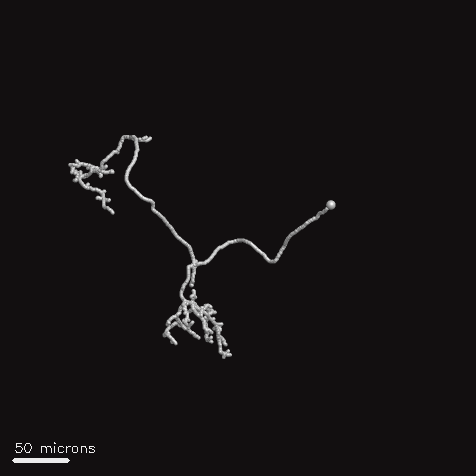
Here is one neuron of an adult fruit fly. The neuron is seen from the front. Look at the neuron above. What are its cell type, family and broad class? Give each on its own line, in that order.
mAL5A2
hemilineage CREa1_ventral
central-brain intrinsic neuron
